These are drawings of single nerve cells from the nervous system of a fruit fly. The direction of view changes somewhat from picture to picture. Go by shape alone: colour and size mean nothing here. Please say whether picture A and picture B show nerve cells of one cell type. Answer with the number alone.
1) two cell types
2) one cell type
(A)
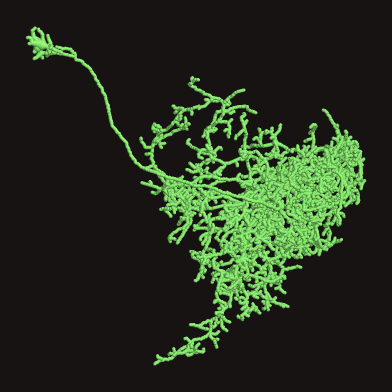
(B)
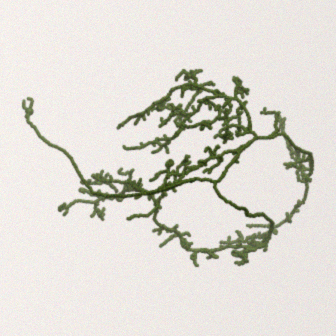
1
